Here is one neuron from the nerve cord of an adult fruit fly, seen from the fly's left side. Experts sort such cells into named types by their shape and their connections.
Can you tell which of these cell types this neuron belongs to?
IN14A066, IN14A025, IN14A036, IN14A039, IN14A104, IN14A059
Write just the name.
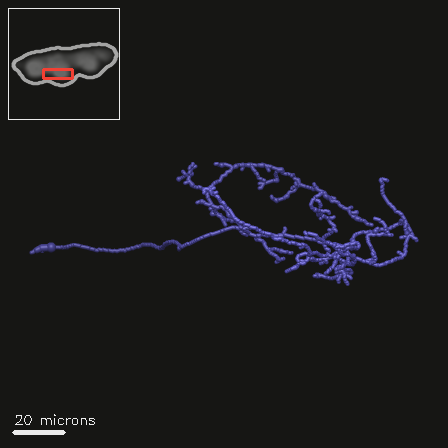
IN14A059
